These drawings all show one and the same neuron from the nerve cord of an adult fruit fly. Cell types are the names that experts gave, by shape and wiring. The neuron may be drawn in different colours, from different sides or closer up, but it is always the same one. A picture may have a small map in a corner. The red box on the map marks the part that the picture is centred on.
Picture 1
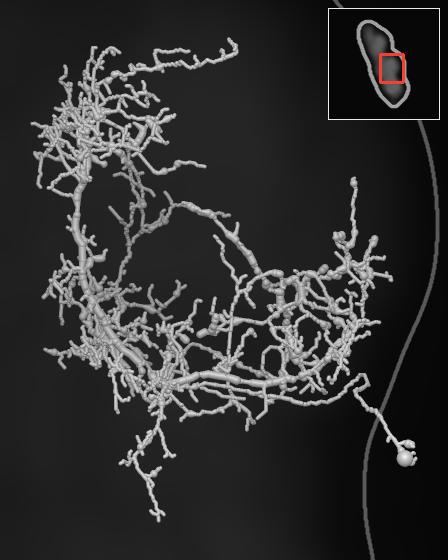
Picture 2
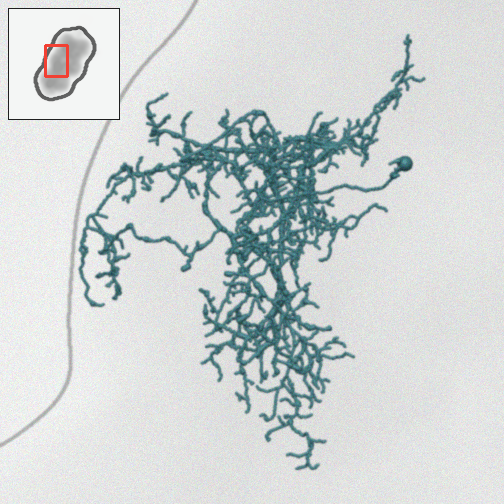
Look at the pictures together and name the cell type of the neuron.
INXXX468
